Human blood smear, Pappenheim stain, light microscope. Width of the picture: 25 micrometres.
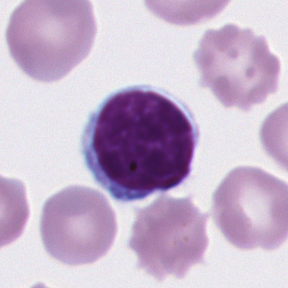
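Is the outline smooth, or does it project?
Smooth, with no surface projections.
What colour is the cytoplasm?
Pale blue, with its rim widest at the lower left.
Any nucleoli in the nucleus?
None visible.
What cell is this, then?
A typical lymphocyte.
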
